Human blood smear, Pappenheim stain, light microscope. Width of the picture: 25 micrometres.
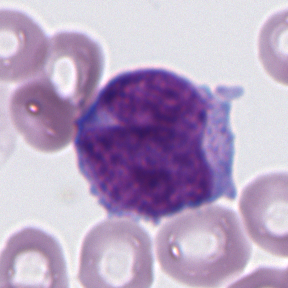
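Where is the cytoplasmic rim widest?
On the right side; the whole rim is narrow and pale greyish blue.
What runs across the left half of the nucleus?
A fold, running roughly horizontally.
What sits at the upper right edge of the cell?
A small pale blue bleb projecting from it.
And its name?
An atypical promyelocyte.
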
